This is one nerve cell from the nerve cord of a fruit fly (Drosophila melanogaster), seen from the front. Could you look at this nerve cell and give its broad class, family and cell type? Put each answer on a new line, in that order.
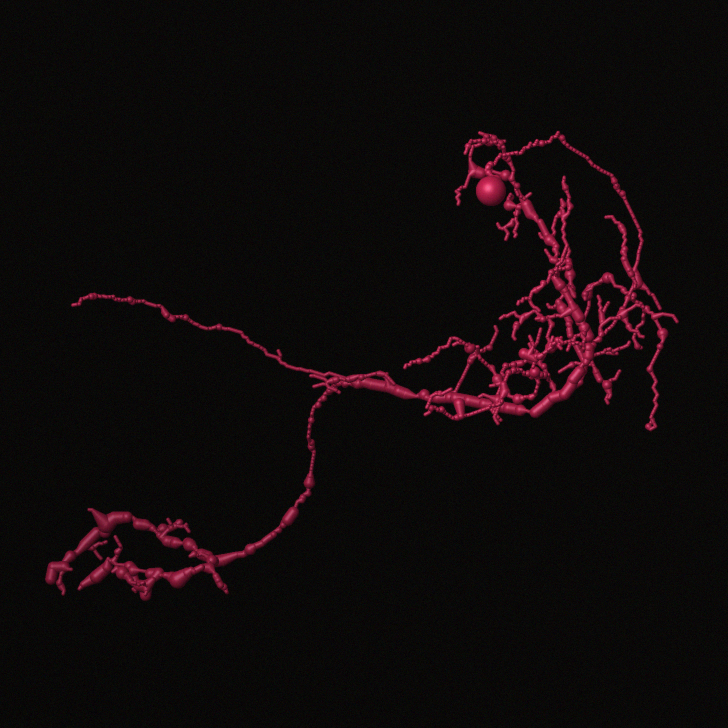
nerve-cord intrinsic neuron
hemilineage 19A
IN19A080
